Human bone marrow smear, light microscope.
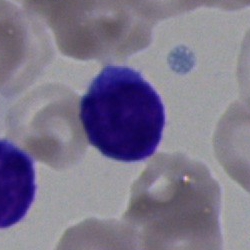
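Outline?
Roughly round.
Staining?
Deep, dark violet-blue, almost even throughout.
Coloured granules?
None visible; no clear vacuoles either.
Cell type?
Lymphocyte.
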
